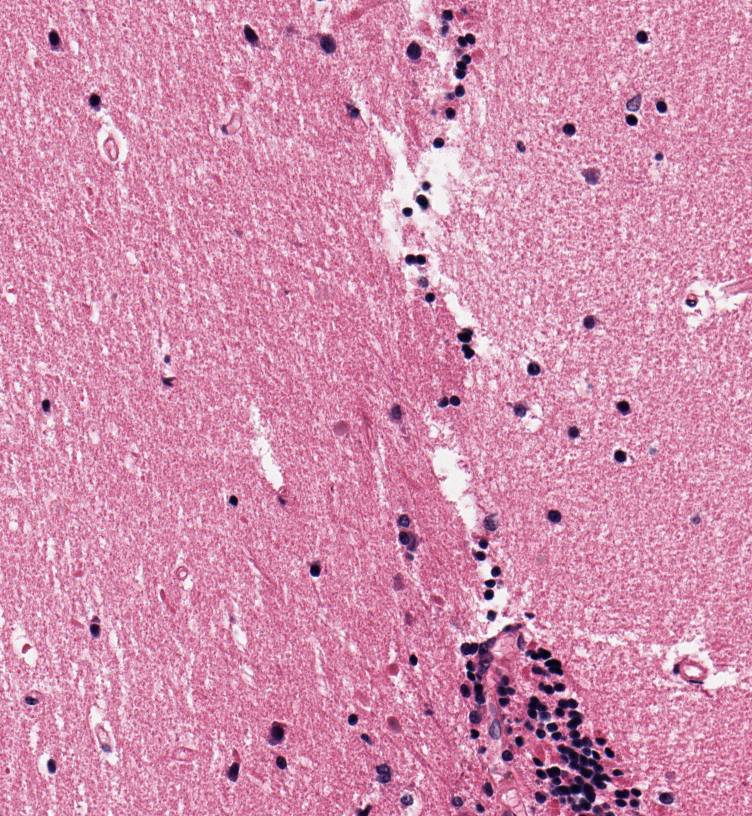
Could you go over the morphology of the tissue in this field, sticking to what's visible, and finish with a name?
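Look at the background first: a pale pink, finely fibrillary matrix with few cells covers most of the field. Trace the narrow pale cleft running diagonally from top centre to bottom right. Small dark round nuclei lie singly, widely spaced, throughout the matrix; in the bottom right corner they form a dense crowd. This is cerebellum.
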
